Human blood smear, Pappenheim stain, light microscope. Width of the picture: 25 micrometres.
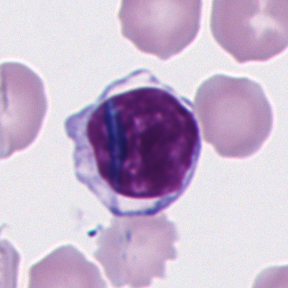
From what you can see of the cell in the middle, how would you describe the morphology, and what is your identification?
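Look first at the edge: the outline is irregular, with small blunt bulges on the left. That left side also carries the widest rim of cytoplasm, and no granules show in it. The chromatin is dark purple and coarsely clumped. This is a typical lymphocyte.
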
